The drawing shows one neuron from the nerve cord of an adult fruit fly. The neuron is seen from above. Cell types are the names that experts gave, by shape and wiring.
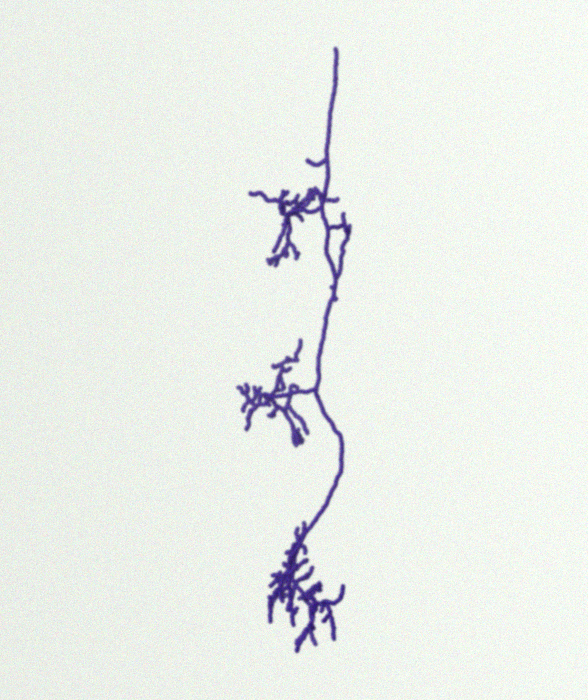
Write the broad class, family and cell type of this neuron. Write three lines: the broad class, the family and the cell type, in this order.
descending neuron
hemilineage LB12
DNg88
